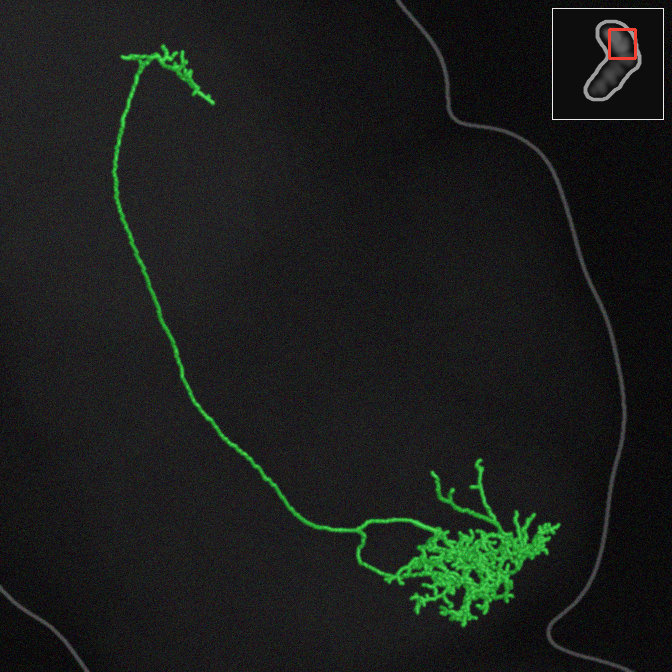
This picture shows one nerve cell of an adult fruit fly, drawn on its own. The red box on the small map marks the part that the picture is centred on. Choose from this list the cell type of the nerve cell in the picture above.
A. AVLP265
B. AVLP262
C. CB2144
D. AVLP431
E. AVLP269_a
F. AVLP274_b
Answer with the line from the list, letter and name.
C. CB2144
